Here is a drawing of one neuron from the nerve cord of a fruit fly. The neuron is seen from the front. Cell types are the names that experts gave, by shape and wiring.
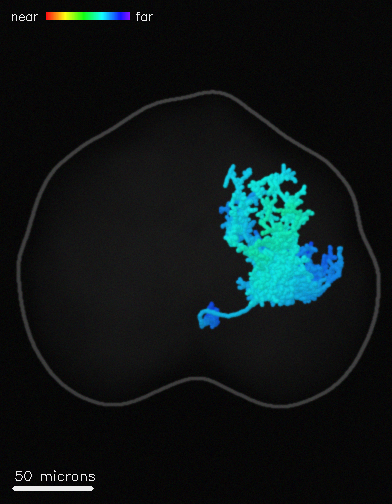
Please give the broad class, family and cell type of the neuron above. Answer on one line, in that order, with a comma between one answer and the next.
nerve-cord intrinsic neuron, hemilineage 13B, IN13B005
